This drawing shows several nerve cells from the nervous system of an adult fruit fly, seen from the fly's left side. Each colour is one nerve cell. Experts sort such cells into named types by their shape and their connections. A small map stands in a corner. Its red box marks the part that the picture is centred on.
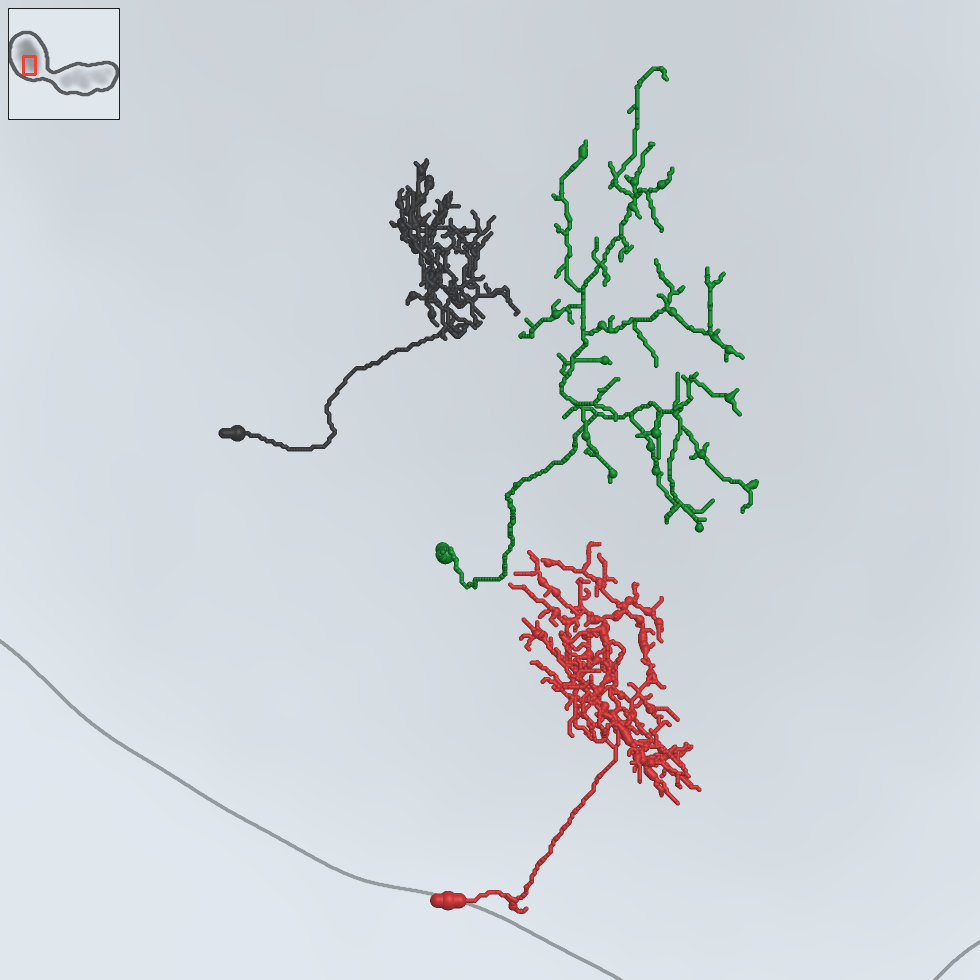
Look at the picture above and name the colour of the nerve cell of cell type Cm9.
red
